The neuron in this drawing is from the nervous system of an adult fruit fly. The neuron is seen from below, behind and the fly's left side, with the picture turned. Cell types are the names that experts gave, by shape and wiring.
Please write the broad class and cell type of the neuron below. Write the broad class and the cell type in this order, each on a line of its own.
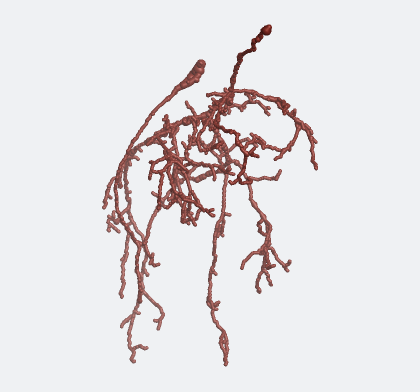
motor neuron of the nerve cord
Acc. tr flexor MN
